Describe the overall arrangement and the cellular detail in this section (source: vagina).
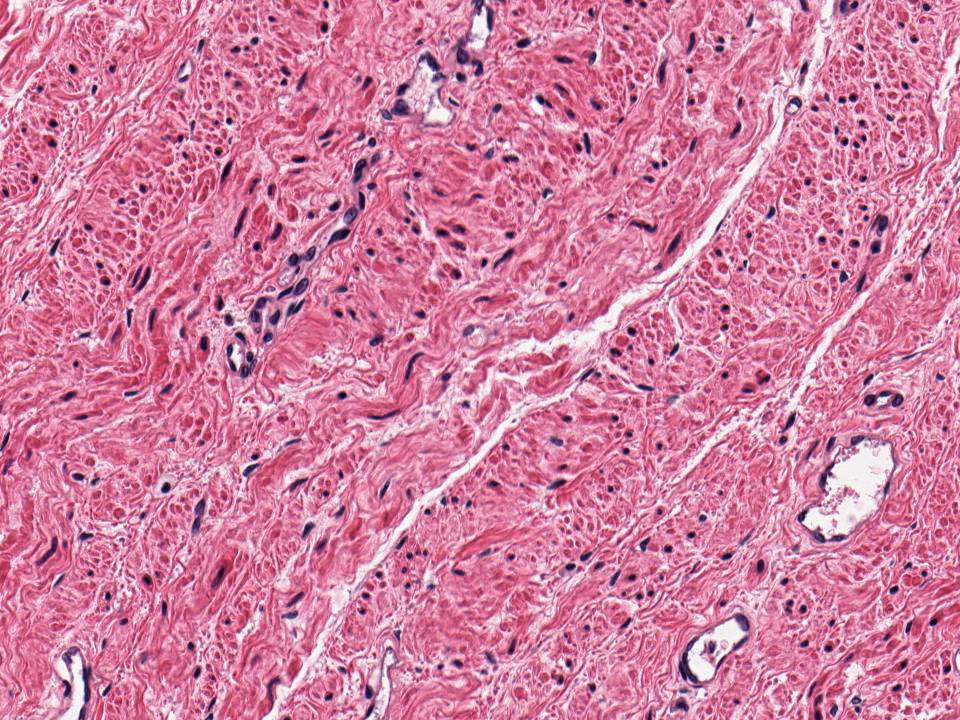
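Interlacing bundles of smooth muscle, cut in different planes, fill the field. Cross-cut bundles: small round pink profiles, some with a central round nucleus. Lengthwise cells, clearest on the left: elongated nuclei, blunt ends. Nuclei fairly evenly spaced, uniform in size, not crowded.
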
